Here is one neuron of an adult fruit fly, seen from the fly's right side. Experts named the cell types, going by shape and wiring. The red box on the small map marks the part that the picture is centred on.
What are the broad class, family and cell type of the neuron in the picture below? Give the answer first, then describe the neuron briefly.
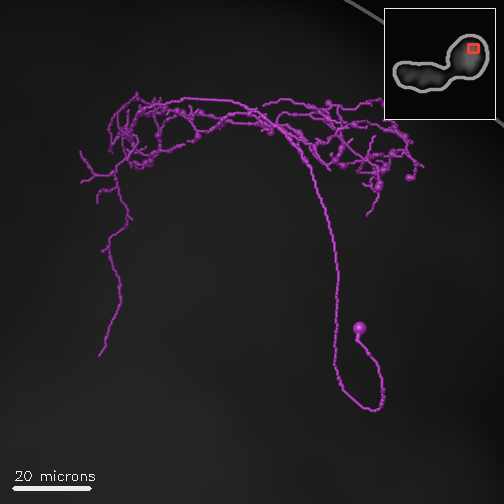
It is a central-brain intrinsic neuron. Its family is hemilineage SLPav2. Its cell type is SLP086. From left to right in the picture it spans about 90 microns. Dozens of branch ends can be seen.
